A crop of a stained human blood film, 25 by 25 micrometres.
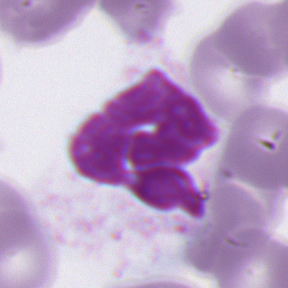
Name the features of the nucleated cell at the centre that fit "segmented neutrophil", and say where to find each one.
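Going with the segmented neutrophil, I see a nucleus divided into several lobes. Those lobes are folded closely together into a compact cluster, with a small clear gap between them near the centre.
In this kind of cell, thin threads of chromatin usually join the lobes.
The cytoplasm is pale, nearly colourless, with no blue tint. Fine pink-lilac granules are scattered through it, showing most plainly below and to the left of the nucleus.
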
